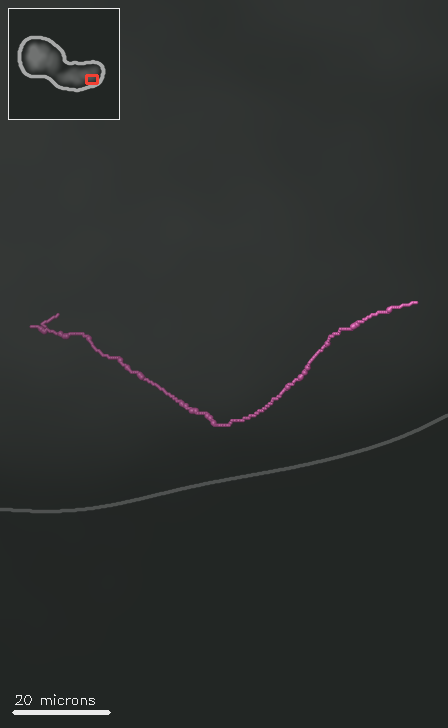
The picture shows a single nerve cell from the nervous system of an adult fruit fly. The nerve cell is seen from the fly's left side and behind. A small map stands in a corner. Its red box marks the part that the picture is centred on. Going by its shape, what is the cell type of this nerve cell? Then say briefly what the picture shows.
Its cell type is LgLG2. It is a sensory neuron entering the nerve cord. The drawing shows no cell body. By the scale bar it is about 80 microns wide in this view. It has a dozen or fewer branch ends.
